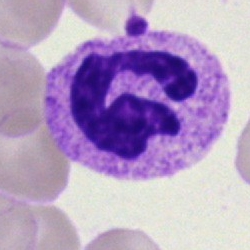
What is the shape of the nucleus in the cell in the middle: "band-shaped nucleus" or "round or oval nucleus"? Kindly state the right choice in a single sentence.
The cell carries a nucleus shaped as a curved band without separate lobes.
